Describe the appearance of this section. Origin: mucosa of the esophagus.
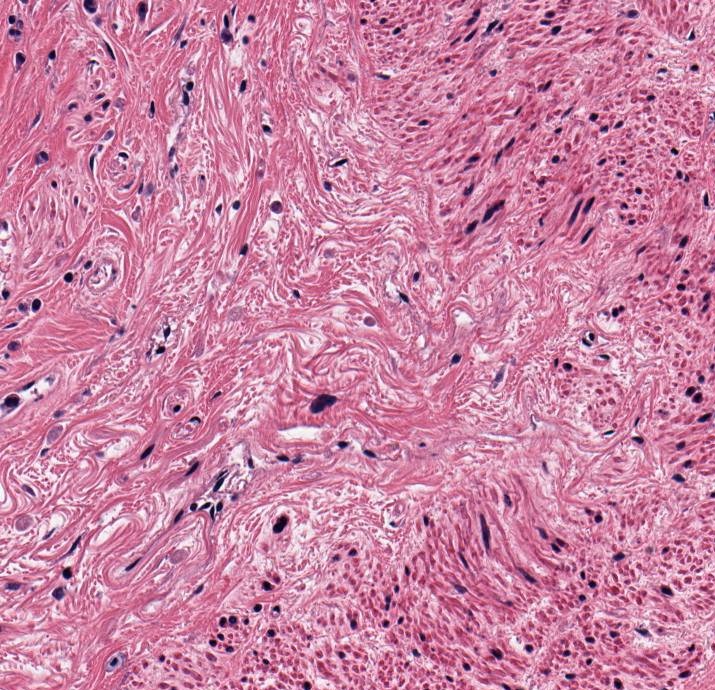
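On the left, the stroma consists of wavy, swirling pink collagen bundles separated by narrow pale spaces. Between the bundles lie sparse nuclei, small and dark, scattered singly. No epithelium or glands are present anywhere in the field, and no fat cells are seen.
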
